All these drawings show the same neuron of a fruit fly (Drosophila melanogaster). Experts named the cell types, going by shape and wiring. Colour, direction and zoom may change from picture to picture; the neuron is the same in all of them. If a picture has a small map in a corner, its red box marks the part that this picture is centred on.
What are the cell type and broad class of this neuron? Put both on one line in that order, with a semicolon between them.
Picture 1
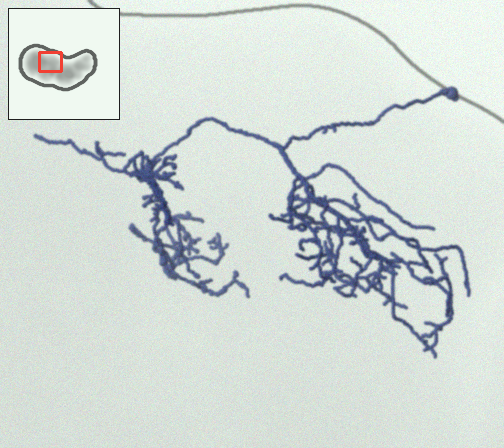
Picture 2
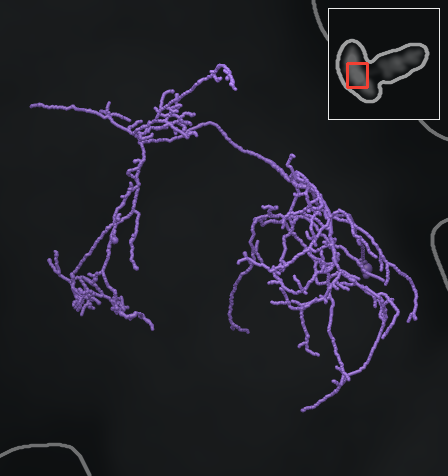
SIP031; central-brain intrinsic neuron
